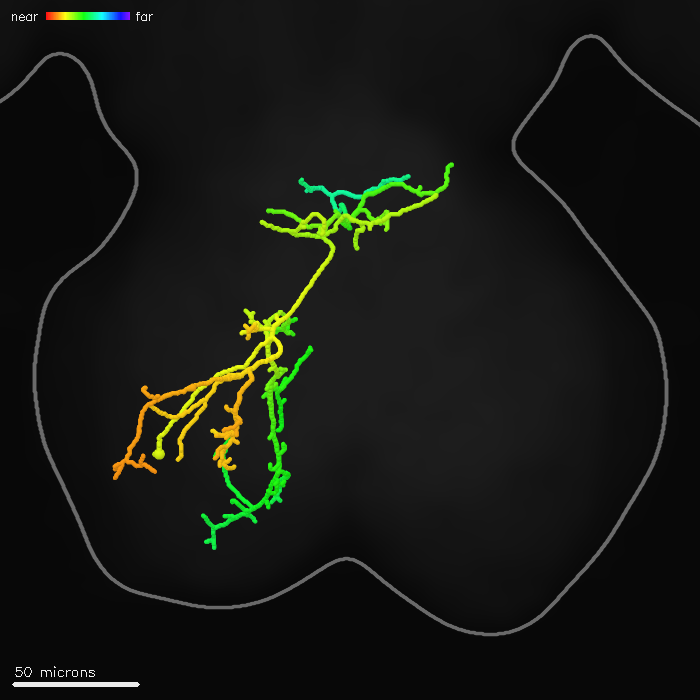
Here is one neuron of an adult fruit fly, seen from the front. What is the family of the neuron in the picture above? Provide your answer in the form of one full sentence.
It is hemilineage 12A that names the family of this neuron.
